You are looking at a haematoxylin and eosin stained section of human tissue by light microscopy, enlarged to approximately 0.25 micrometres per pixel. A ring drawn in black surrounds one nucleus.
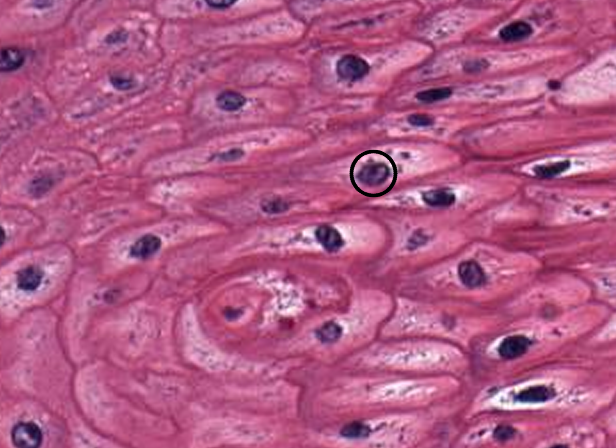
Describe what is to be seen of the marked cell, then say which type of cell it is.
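The nucleus sits near the middle of the cell body. The cytoplasm is pink and plentiful, and the cell is drawn out into a long, flattened shape. A few small dark granules are scattered in a pale zone of cytoplasm beside the nucleus. The cell lies with its long axis in line with the flattened cells packed around it, forming stacked layers. It is a squamous epithelial cell.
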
